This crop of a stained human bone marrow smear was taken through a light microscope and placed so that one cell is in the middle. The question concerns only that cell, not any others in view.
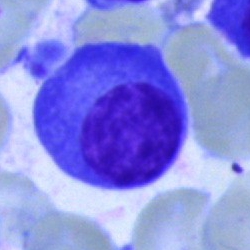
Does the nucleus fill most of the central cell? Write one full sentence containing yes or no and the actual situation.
No, it is abundant cytoplasm that surrounds its nucleus.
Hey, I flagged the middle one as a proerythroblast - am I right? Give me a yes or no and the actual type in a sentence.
No, at the centre of this crop is found a plasma cell instead of a proerythroblast.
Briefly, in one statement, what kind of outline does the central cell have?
Its outline is smooth, with no projections anywhere along the edge.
